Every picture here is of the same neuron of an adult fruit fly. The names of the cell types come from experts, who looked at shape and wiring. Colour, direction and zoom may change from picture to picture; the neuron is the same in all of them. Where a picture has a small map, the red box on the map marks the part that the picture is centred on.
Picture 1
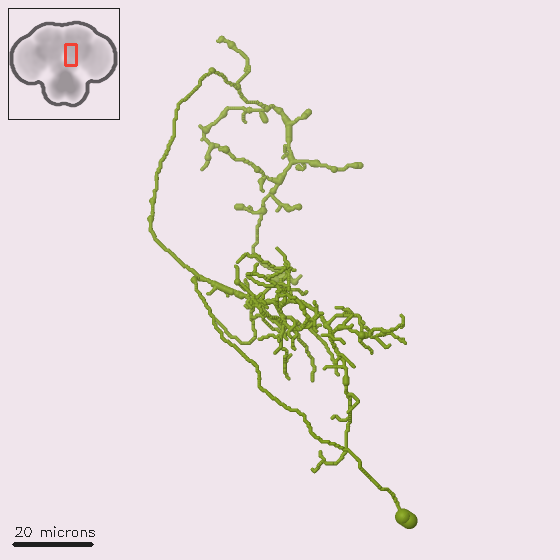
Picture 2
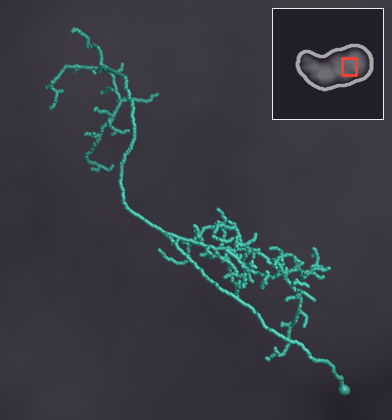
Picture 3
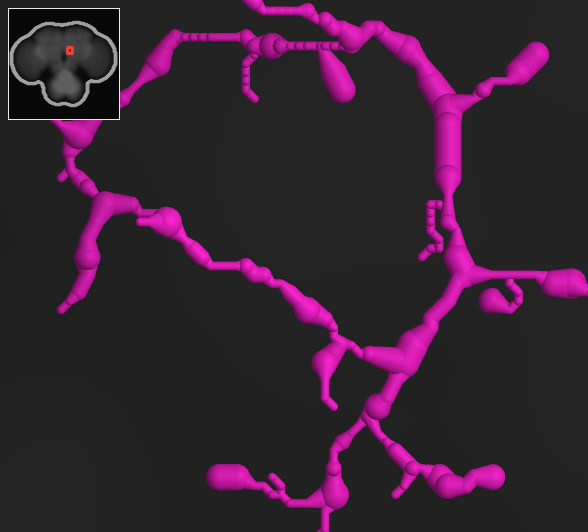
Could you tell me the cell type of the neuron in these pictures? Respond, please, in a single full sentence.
The neuron has CB1418 as its cell type.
